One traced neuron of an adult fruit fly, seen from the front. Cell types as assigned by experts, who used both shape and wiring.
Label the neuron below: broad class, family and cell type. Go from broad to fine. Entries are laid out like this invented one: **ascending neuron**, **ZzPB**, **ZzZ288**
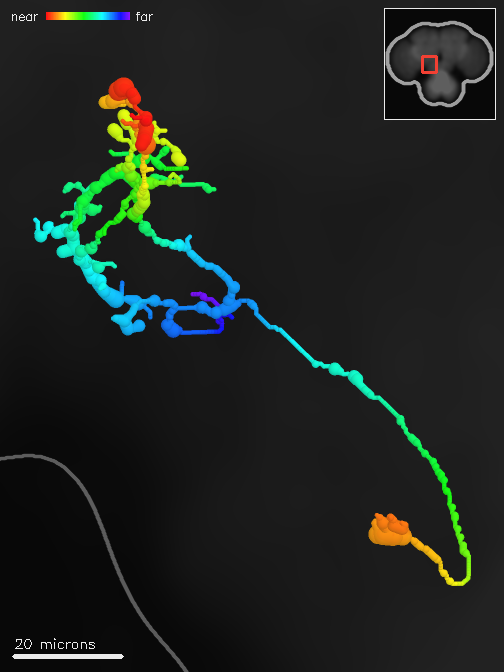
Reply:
**central-brain intrinsic neuron**, **hemilineage MD3**, **CB3207**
